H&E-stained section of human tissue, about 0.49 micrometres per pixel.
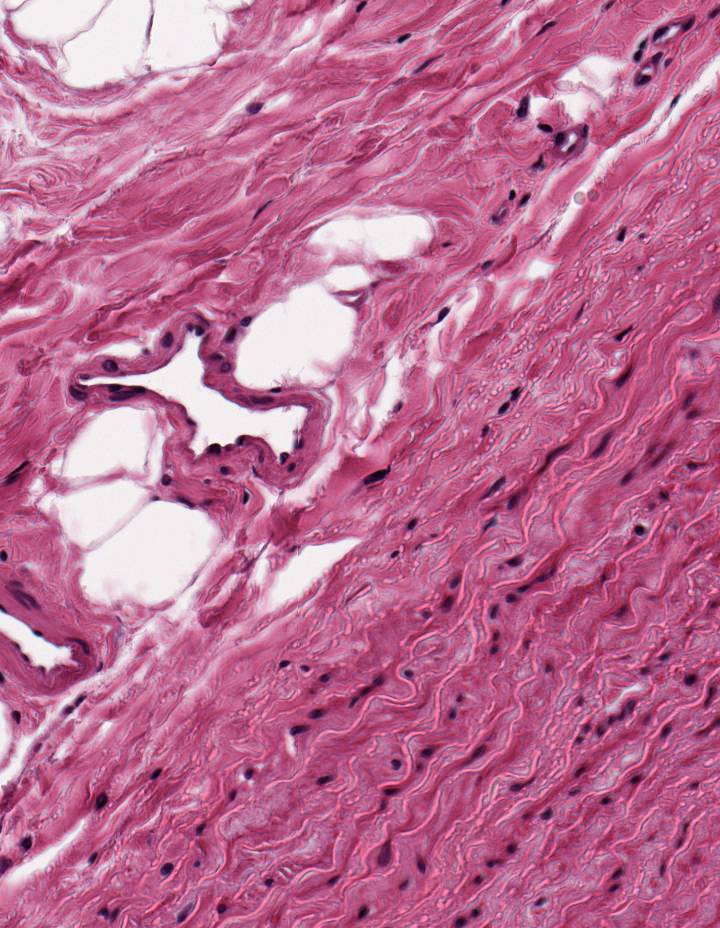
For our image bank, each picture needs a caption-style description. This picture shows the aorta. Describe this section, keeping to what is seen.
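I see a diagonal boundary dividing the field: a dense fibrous band lower right, and looser tissue with vessels and clear spaces upper left. In that band, the fibres run diagonally from lower left to upper right, and their pink course is wavy, crimped. Sparse, dark, elongated nuclei lie among them, parallel to the fibres.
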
